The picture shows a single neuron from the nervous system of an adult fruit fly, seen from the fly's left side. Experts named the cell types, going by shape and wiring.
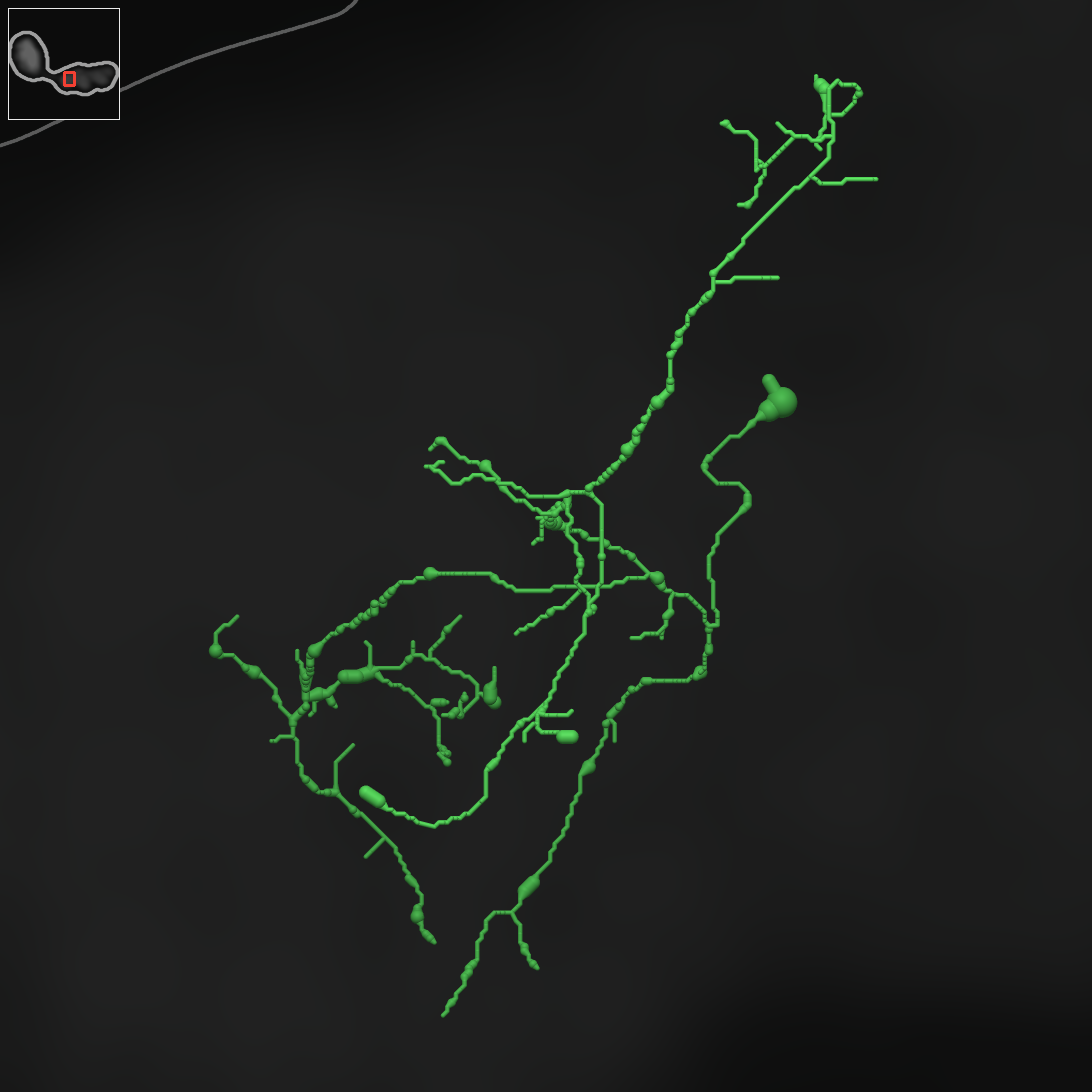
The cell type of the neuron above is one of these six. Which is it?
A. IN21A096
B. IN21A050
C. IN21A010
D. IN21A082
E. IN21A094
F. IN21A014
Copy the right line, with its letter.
A. IN21A096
